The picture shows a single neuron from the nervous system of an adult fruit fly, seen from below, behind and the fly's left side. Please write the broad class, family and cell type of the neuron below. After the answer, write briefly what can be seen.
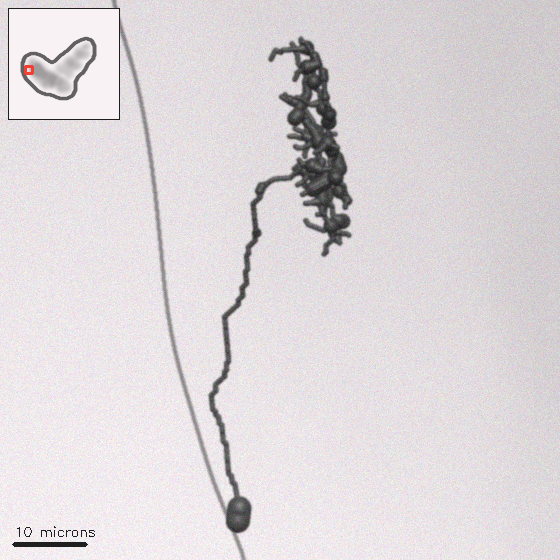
Its broad class is optic-lobe intrinsic neuron. Its family is Dm. The cell type is Dm15. The cell body can be seen at the bottom of the picture. By the scale bar it is about 70 microns tall in this view.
